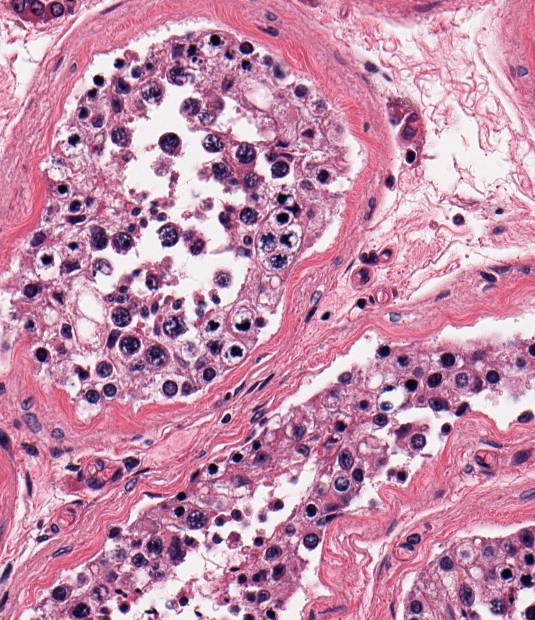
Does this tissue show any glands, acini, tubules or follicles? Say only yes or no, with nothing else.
Yes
